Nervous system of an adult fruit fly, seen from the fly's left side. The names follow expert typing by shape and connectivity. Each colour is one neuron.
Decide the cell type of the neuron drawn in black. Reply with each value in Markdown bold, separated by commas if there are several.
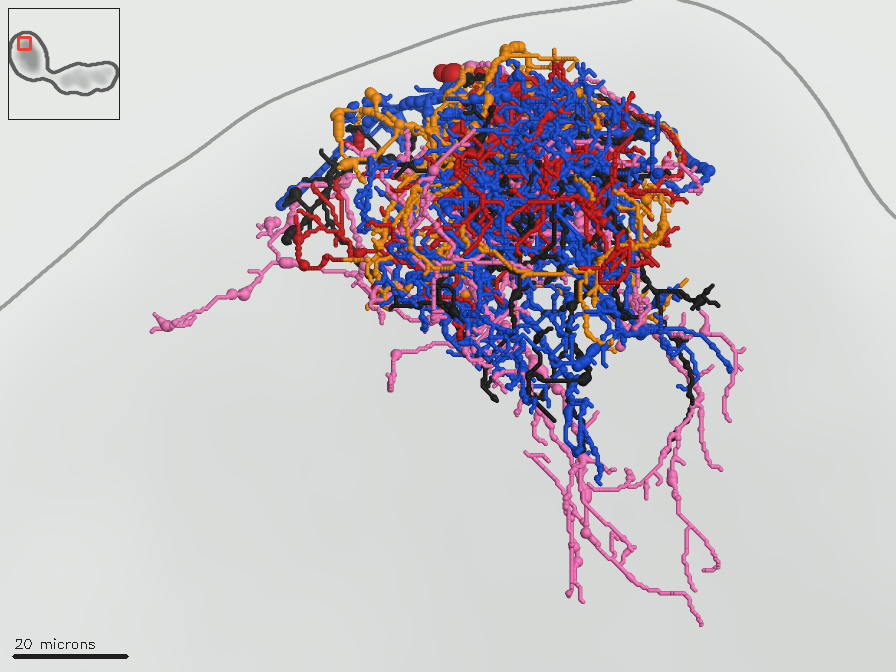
**CB1628**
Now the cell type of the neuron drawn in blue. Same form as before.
**SLP440**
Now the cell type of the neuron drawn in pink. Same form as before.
**SLP421**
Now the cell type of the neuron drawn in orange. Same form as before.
**CB2592**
